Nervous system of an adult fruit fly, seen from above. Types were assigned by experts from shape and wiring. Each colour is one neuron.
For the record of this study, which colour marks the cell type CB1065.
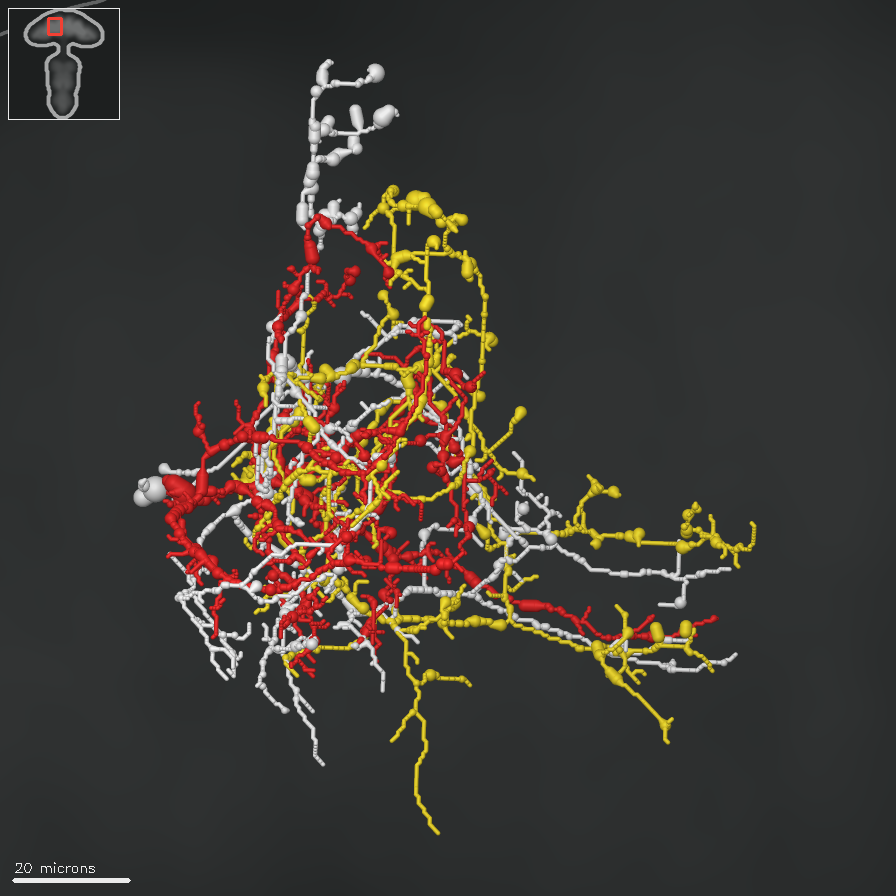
white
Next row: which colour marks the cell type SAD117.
yellow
